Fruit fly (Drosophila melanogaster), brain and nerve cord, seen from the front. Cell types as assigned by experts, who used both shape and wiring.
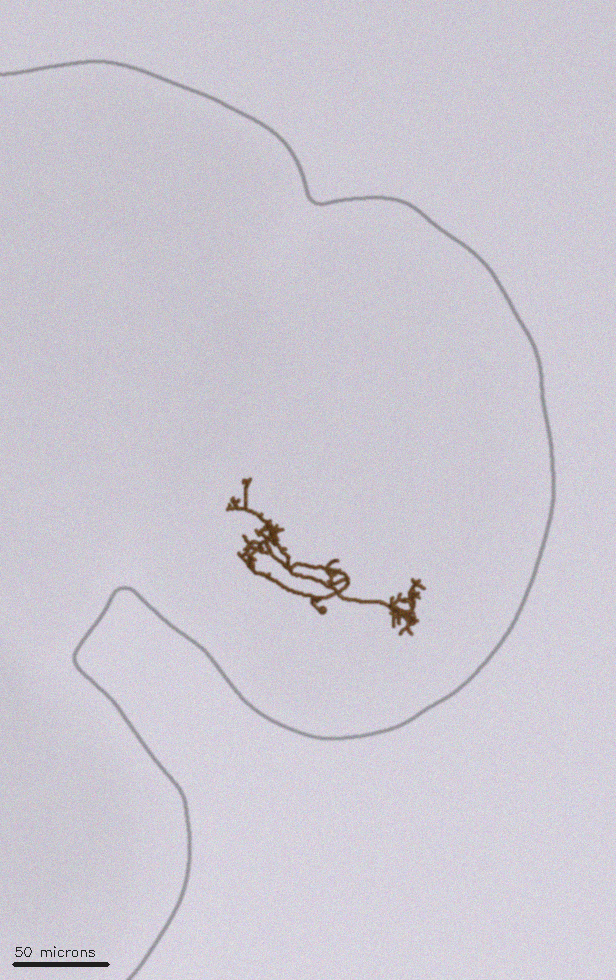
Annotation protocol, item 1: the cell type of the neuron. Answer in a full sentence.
The cell type is Y14.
